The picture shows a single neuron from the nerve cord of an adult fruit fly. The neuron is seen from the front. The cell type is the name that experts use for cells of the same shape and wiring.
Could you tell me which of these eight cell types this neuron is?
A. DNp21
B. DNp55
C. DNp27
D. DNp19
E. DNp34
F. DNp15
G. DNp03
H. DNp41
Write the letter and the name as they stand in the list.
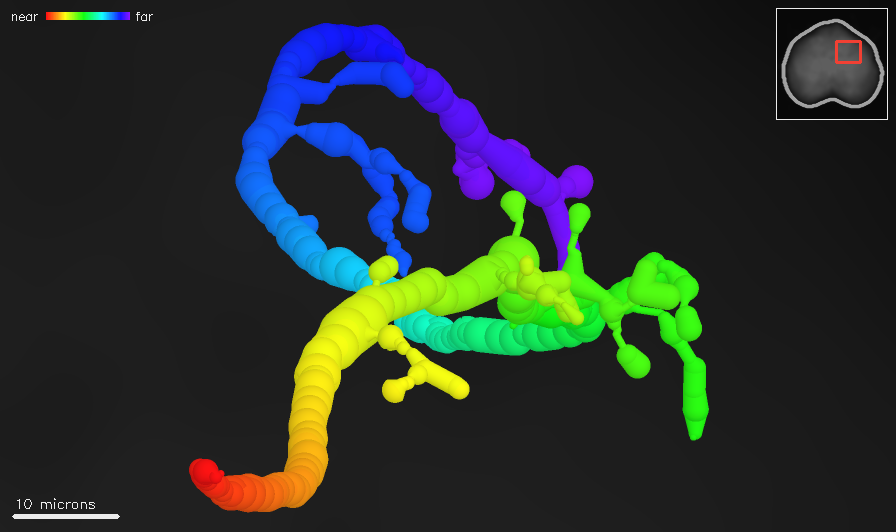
F. DNp15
